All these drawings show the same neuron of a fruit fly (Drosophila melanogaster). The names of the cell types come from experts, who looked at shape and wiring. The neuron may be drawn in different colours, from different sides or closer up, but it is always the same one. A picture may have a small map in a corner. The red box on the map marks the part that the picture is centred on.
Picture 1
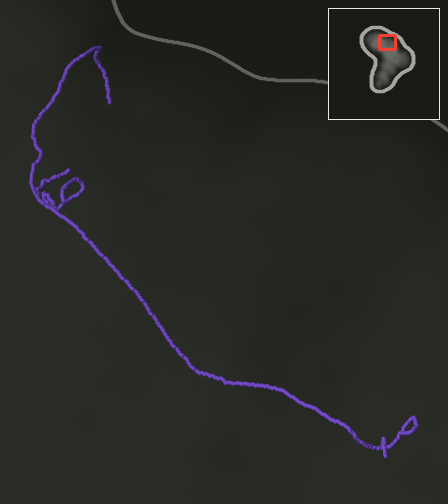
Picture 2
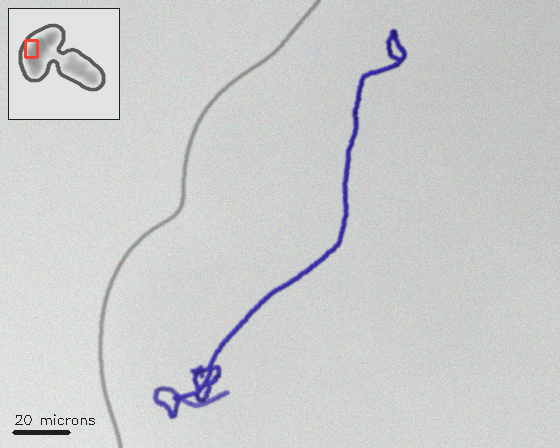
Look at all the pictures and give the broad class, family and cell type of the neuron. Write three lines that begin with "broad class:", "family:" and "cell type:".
broad class: sensory neuron entering the brain
family: class olfactory
cell type: ORN_DL1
